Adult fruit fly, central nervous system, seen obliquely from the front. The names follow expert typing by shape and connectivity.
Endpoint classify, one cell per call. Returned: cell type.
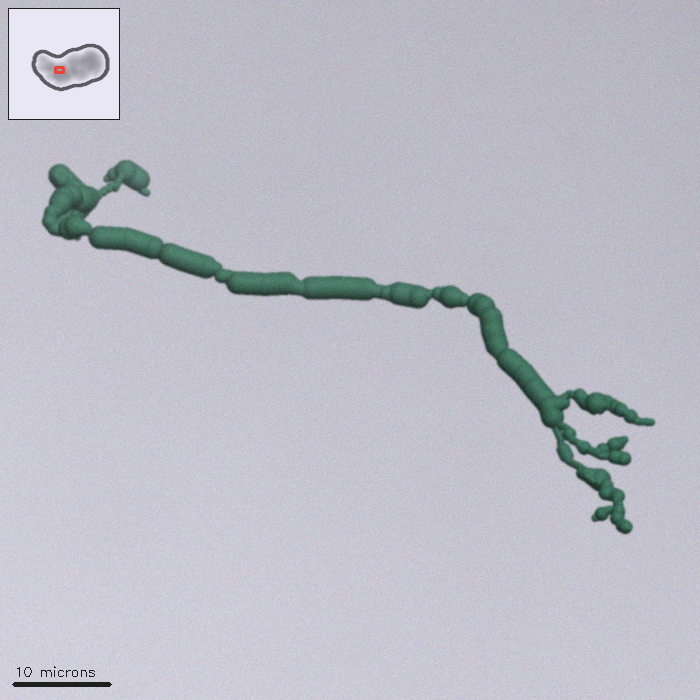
L4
